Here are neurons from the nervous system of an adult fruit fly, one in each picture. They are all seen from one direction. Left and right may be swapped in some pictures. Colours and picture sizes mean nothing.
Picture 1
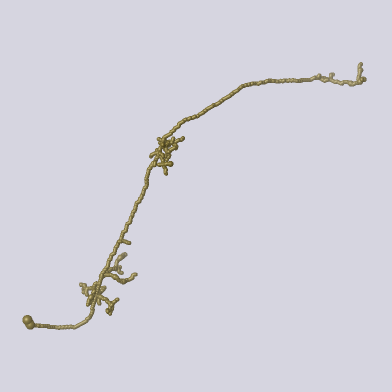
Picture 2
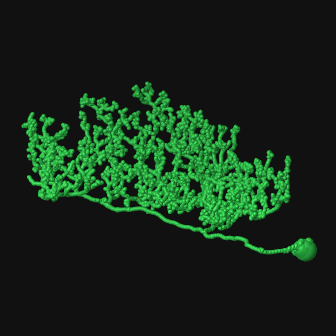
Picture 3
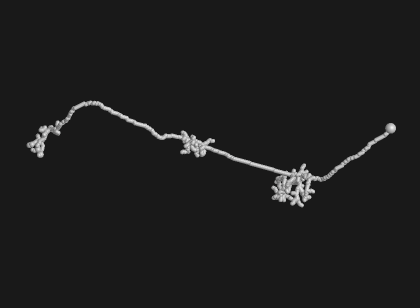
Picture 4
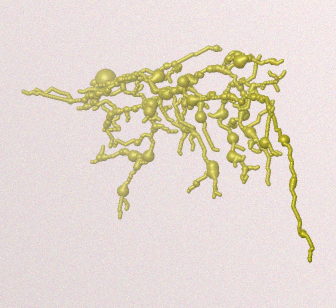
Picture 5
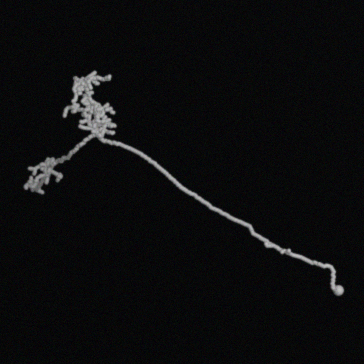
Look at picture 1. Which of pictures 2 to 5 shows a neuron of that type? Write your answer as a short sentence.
Picture 3 shows a neuron of the same cell type.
